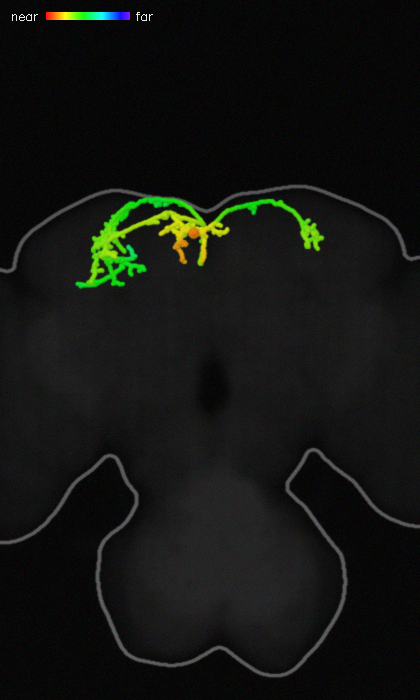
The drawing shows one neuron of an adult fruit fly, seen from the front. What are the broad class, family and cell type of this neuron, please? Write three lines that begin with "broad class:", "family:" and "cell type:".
broad class: central-brain intrinsic neuron
family: hemilineage SMPad1
cell type: SMP703m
